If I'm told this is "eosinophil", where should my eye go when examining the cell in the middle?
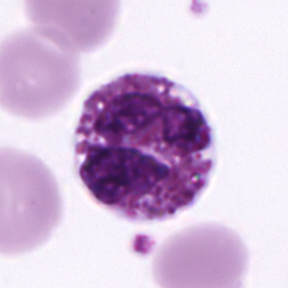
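In keeping with eosinophil: nucleus in two lobes, one above the other.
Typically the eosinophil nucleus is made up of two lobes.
Also in keeping: coarse reddish-pink granules fill the cytoplasm.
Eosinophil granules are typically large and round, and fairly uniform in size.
Chromatin dark purple, coarsely clumped. Also present: a pale band of cytoplasm running between the two nuclear lobes.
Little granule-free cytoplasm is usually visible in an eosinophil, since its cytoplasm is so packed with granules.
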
